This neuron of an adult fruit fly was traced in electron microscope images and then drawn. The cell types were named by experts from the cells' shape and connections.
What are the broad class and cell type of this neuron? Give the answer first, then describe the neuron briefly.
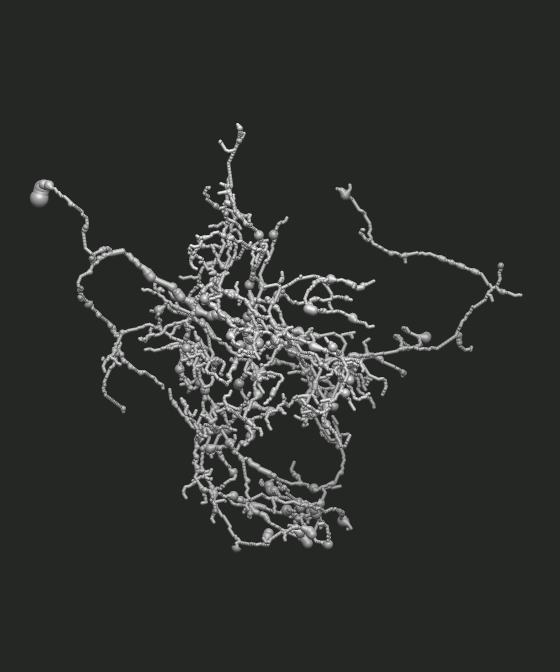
This is a central-brain intrinsic neuron. The cell type is CB3407. In this view it is about as wide as it is tall.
